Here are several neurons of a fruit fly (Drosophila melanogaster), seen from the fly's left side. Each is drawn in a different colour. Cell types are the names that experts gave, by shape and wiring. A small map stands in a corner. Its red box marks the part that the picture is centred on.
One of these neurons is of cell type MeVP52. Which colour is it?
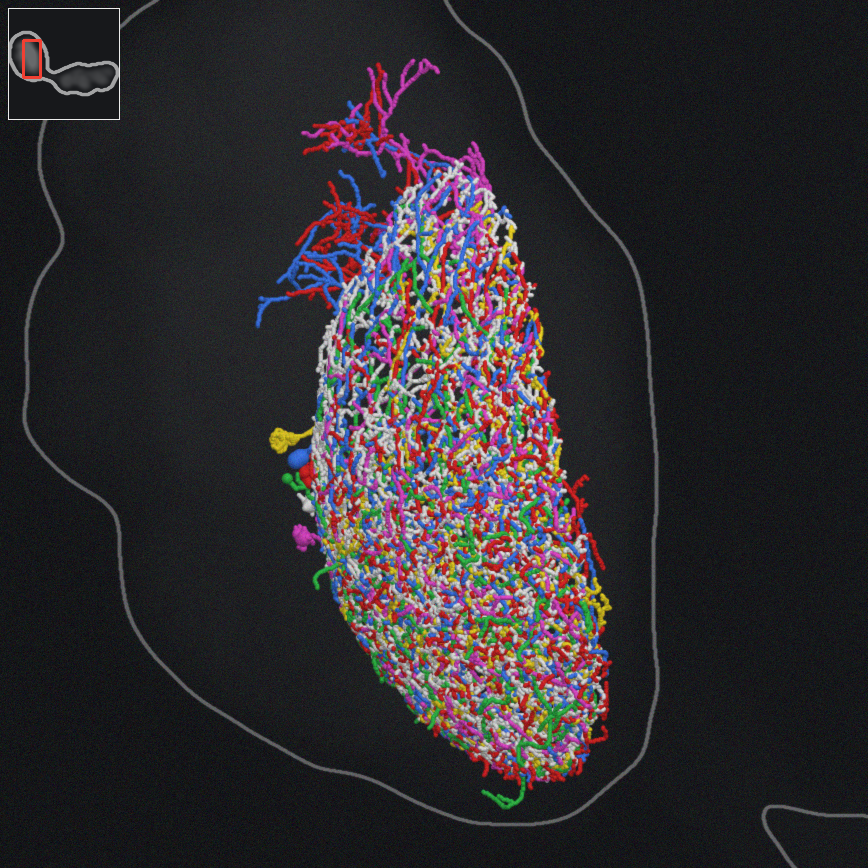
red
